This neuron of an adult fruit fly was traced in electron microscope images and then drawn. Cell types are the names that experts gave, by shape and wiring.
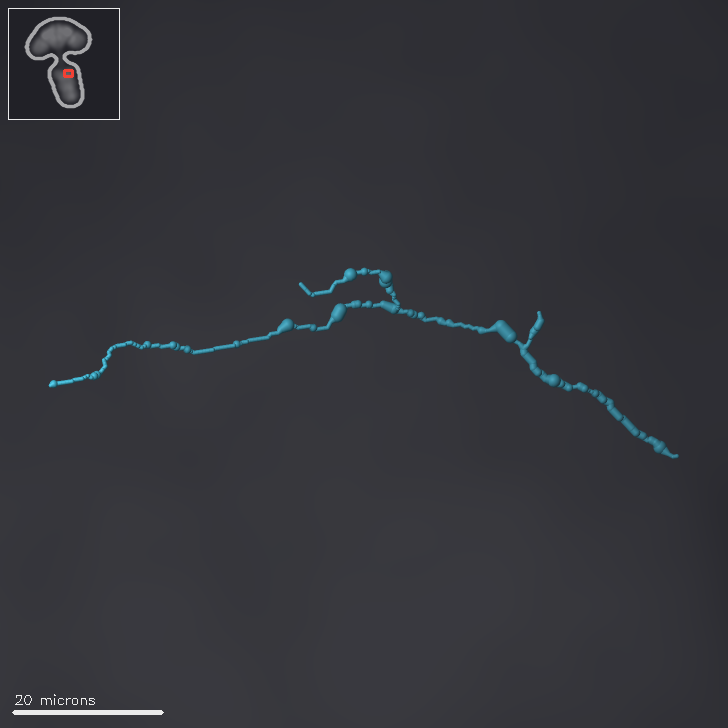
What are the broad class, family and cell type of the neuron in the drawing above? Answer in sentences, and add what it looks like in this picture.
It is a sensory neuron entering the nerve cord. The name of its family is class mechanosensory tactile. The cell type is SNta44. It is in the nerve cord and does not reach the brain. No cell body is drawn. It has a dozen or fewer branch ends.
